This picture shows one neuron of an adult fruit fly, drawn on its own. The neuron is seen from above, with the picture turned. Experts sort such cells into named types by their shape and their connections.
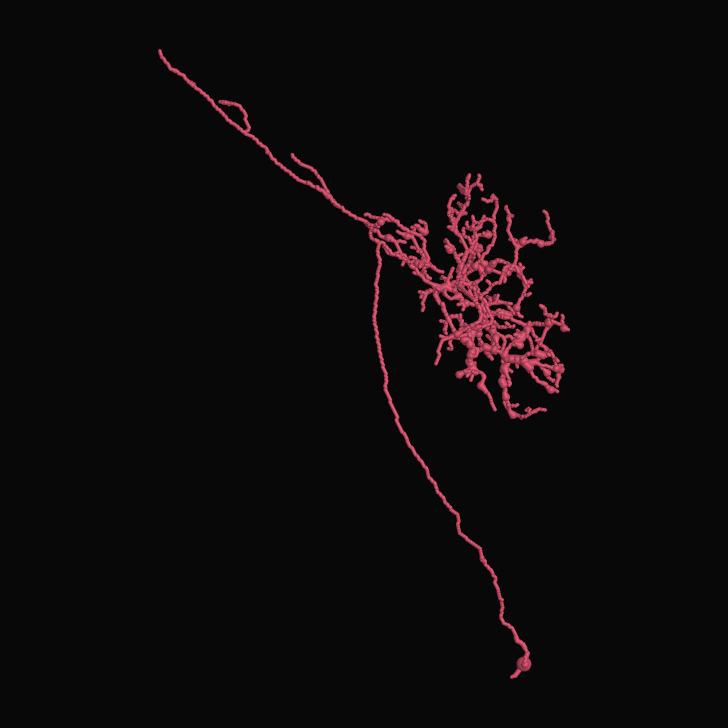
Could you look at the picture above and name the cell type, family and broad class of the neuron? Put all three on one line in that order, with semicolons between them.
IN21A049; hemilineage 21A; nerve-cord intrinsic neuron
